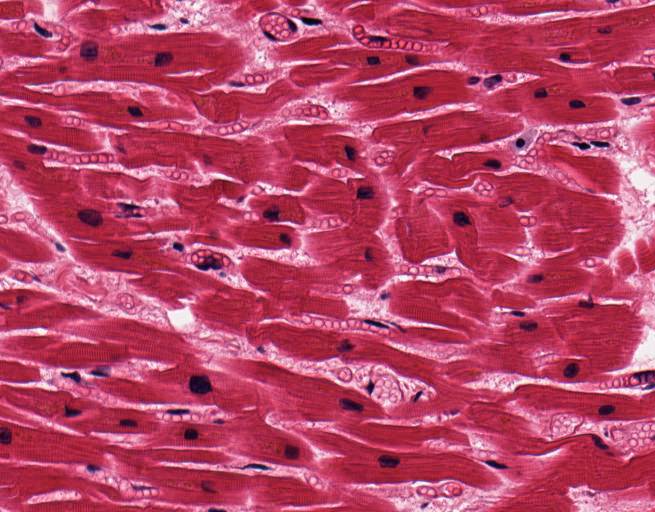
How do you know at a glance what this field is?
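Answer: myocardium. The muscle fibres branch and join neighbouring fibres instead of lying as separate parallel cylinders.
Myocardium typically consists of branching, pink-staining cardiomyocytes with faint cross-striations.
Here the fibre cytoplasm is deeply eosinophilic and carries fine cross-striations.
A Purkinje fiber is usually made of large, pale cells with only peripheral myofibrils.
Between the fibres the stroma is scant and pale, leaving thin clefts, and capillaries hold rows of pale red blood cells seen as chains of small circles.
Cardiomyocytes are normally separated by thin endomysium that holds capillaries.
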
